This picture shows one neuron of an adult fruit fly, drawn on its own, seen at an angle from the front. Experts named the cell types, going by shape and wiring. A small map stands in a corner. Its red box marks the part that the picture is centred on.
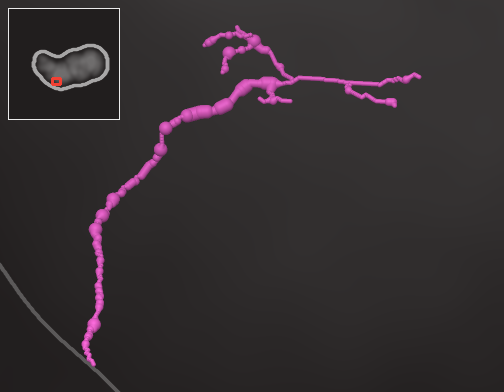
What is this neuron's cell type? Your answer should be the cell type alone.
SNta30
